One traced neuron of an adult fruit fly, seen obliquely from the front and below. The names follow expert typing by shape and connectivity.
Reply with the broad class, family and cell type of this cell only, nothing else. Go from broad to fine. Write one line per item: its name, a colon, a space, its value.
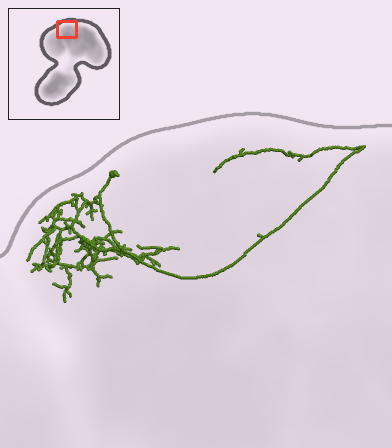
broad class: central-brain intrinsic neuron
family: hemilineage SLPal2
cell type: LHAD1c3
